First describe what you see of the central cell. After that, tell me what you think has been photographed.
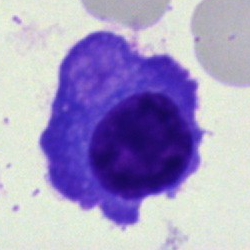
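Ragged, uneven margins give this cell an irregular outline. The nuclear chromatin stains dark purple and appears dense. Abundant cytoplasm, stained deep blue, occupies more of the cell than the nucleus does. The cell is a plasma cell.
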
